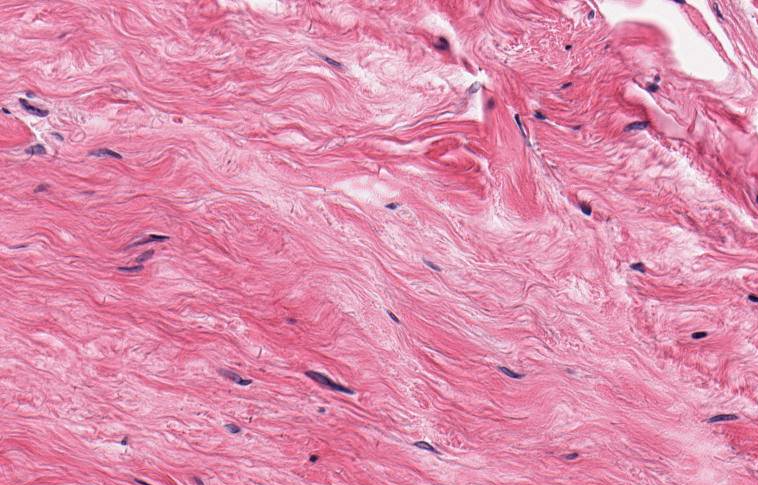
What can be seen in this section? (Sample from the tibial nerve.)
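Sparse nuclei lie widely scattered among the fibres. They belong to fibroblasts, whose dark, elongated, spindle-shaped nuclei lie along the fibres. The cytoplasm of these cells cannot be told apart from the surrounding pink collagen. No fat cells appear anywhere in the field.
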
